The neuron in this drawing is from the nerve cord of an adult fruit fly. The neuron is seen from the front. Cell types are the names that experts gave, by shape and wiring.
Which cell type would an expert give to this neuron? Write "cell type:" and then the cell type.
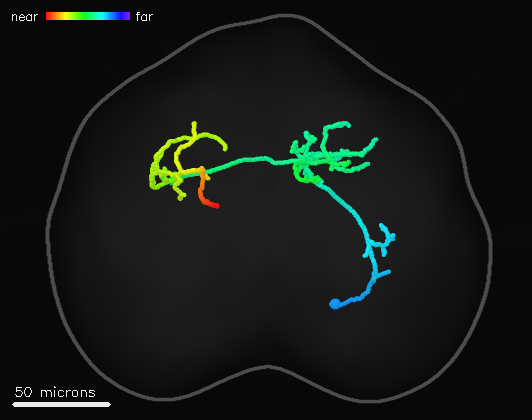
cell type: AN07B085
